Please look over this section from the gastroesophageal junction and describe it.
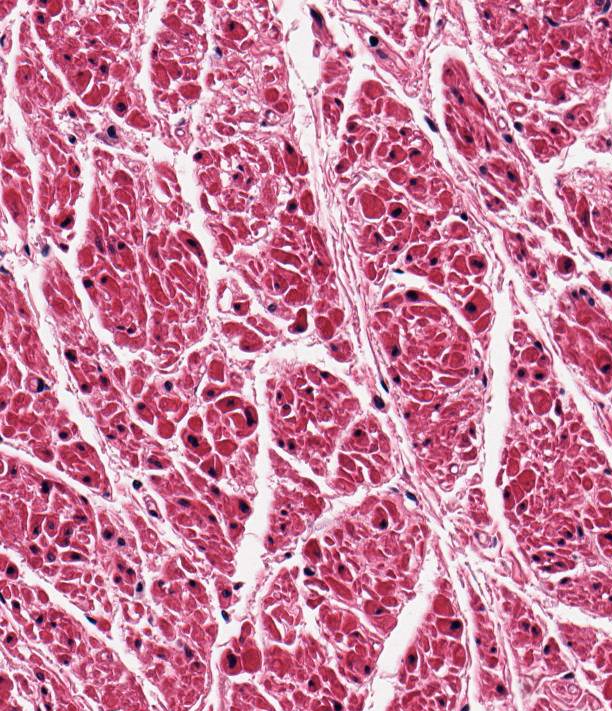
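Muscle cells make up the entire field, grouped into bundles that pale clefts separate. Within the bundles most cells are cut across, giving rounded or polygonal profiles. Their cytoplasm stains deep pink. The nuclei are dark and round, located centrally in the cell profiles.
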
